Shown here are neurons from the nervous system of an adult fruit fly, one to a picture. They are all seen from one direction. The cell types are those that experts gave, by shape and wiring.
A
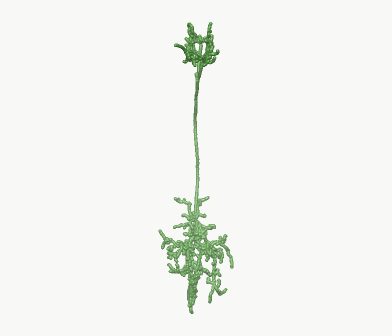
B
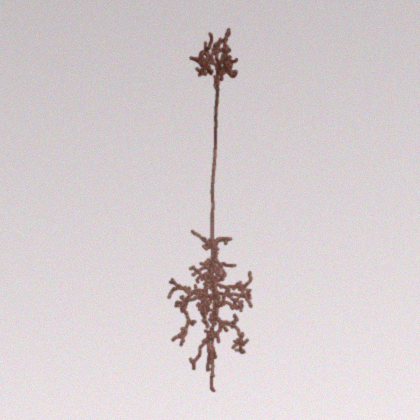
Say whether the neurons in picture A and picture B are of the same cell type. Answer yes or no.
yes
